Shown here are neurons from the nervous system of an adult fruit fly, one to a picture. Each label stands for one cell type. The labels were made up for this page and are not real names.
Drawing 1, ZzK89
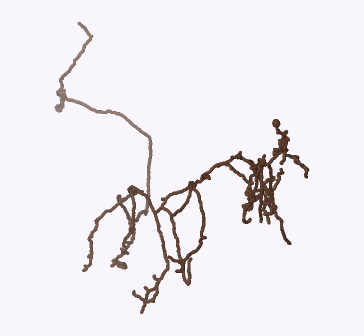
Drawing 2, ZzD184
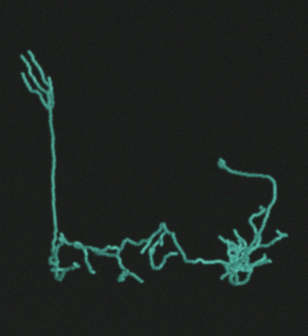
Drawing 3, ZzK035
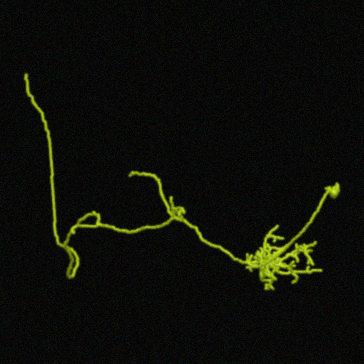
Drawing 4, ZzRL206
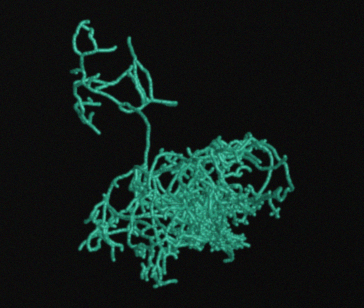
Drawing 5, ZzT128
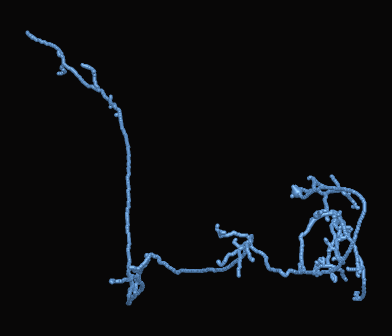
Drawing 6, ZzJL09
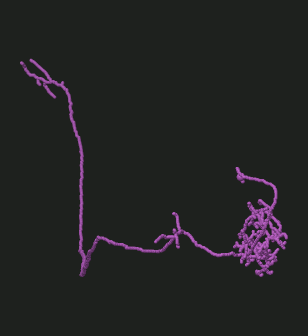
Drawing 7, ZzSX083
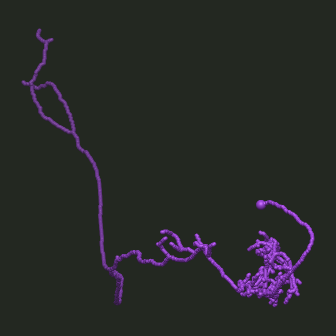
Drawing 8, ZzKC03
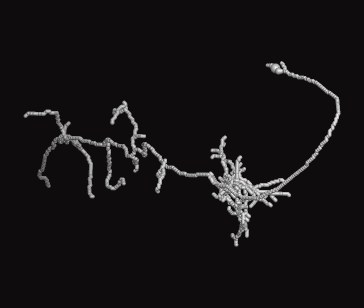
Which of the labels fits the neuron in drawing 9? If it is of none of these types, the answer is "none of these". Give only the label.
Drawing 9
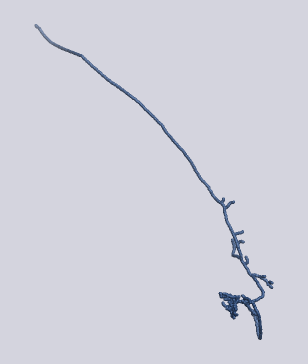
ZzK035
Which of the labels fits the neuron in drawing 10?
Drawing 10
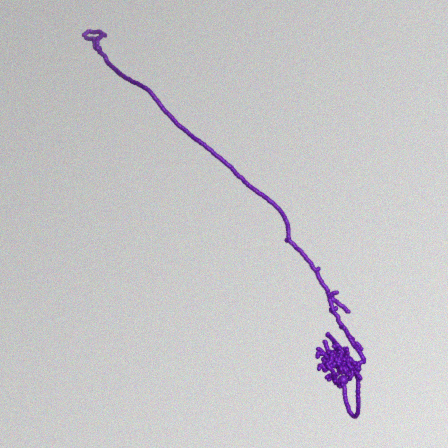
ZzSX083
